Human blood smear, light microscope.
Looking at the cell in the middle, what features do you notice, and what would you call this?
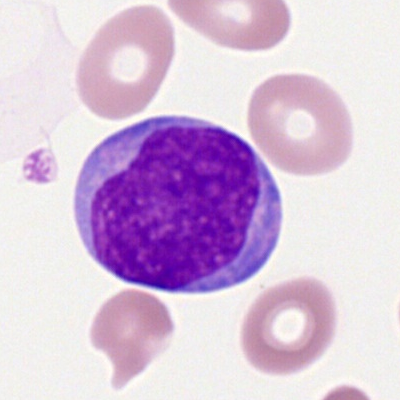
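Most of the cell is taken up by the nucleus, so the cytoplasm forms only a narrow rim. The cell outline is round and smooth. The cytoplasm is blue, and no granules are visible in it. Name: myeloblast.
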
